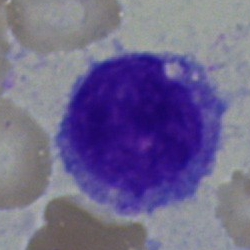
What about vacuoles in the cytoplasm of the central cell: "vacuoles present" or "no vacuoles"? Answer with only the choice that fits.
Vacuoles present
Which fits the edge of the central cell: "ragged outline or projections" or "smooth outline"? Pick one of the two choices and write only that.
Ragged outline or projections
